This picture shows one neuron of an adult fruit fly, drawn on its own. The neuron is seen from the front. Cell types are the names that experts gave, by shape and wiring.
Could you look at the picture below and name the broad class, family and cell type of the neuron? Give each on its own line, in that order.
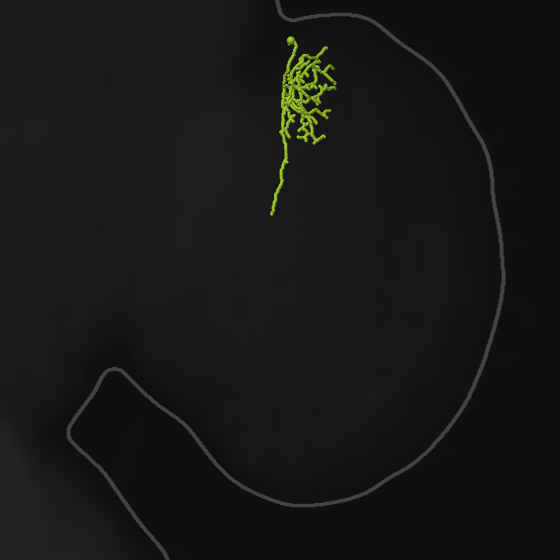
optic-lobe intrinsic neuron
Cm
Cm22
